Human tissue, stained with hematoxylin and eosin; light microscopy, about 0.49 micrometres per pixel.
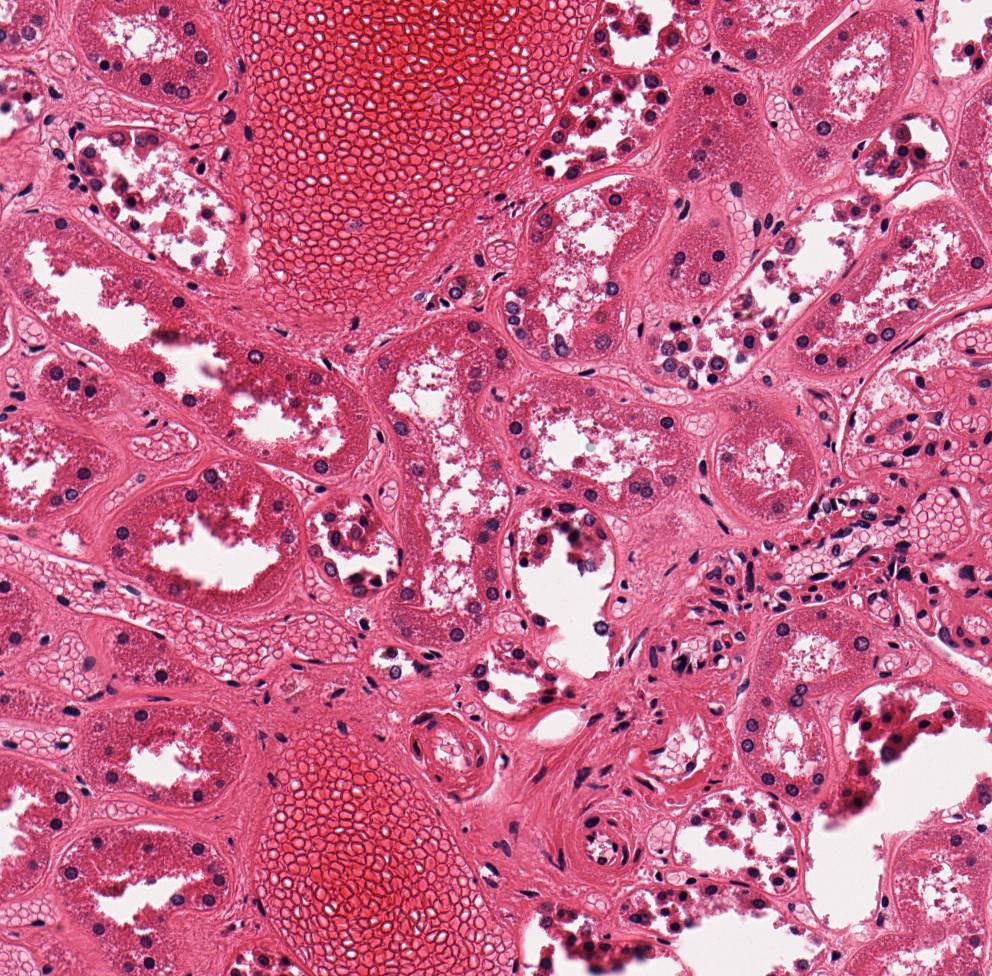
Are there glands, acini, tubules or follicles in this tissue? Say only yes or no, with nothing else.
Yes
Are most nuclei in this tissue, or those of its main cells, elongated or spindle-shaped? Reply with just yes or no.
No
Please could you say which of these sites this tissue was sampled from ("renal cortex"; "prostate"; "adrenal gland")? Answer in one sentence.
The site this tissue was sampled from is the renal cortex.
